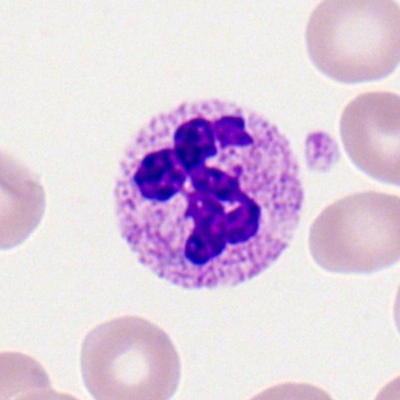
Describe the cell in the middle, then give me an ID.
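Several separate lobes make up the nucleus. Its chromatin is dark purple and densely clumped. Pale pinkish-lilac cytoplasm surrounds the nucleus on every side. Fine pinkish-purple granules are scattered evenly through this cytoplasm. The cell is a segmented neutrophil.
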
